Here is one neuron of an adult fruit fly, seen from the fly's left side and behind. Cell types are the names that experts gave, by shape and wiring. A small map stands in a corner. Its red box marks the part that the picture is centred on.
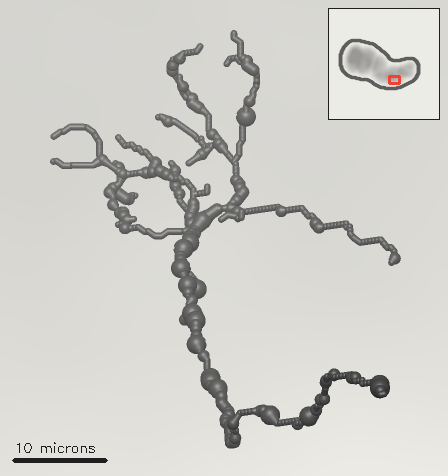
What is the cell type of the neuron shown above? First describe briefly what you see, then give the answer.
No cell body is drawn. From top to bottom in the picture it spans about 45 microns. Its broad class is sensory neuron entering the nerve cord. Its cell type is LgLG1a.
